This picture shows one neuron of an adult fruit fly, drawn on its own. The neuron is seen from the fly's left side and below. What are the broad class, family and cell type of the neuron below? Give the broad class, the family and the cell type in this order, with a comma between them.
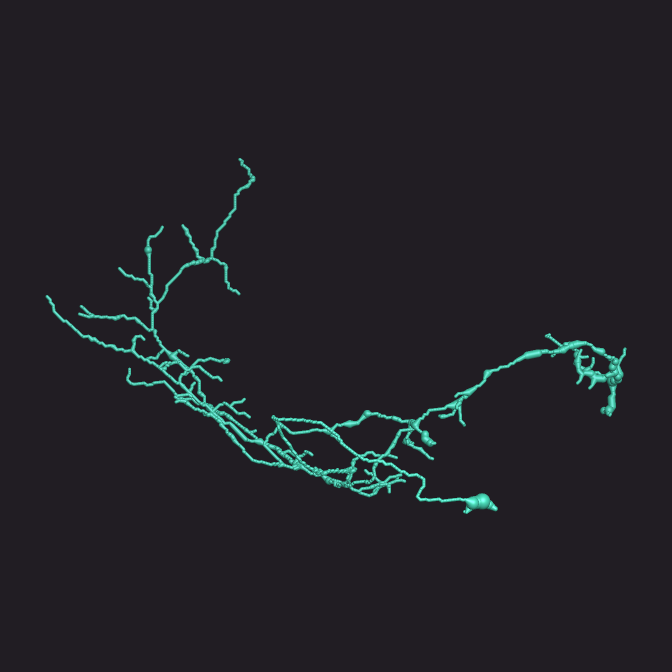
nerve-cord intrinsic neuron, hemilineage 14A, IN14A082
